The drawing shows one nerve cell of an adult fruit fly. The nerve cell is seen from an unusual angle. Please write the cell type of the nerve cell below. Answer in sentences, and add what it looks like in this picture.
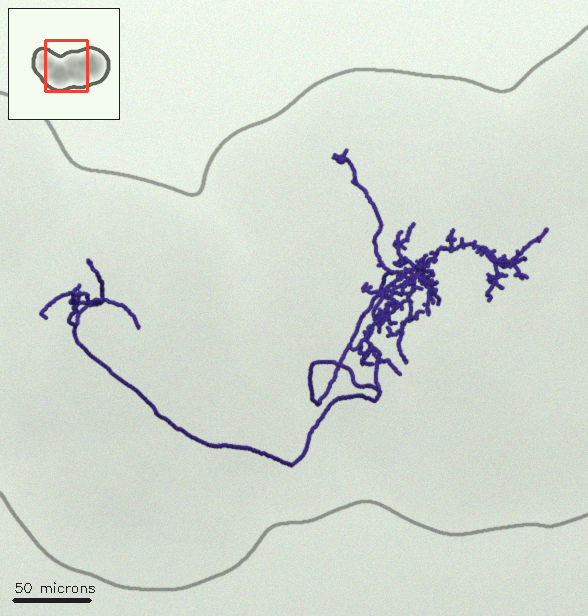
It is of cell type DNpe010. This is a descending neuron. Its cell body lies at the top of the picture. By the scale bar it is about 350 microns wide in this view. Dozens of branch ends can be seen.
